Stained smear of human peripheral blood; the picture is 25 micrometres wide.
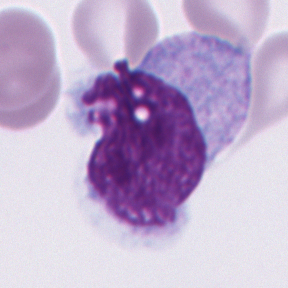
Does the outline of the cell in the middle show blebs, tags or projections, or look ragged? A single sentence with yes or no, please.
Yes, this cell's edge is broken by ragged or frayed parts, projections, blebs or tags.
